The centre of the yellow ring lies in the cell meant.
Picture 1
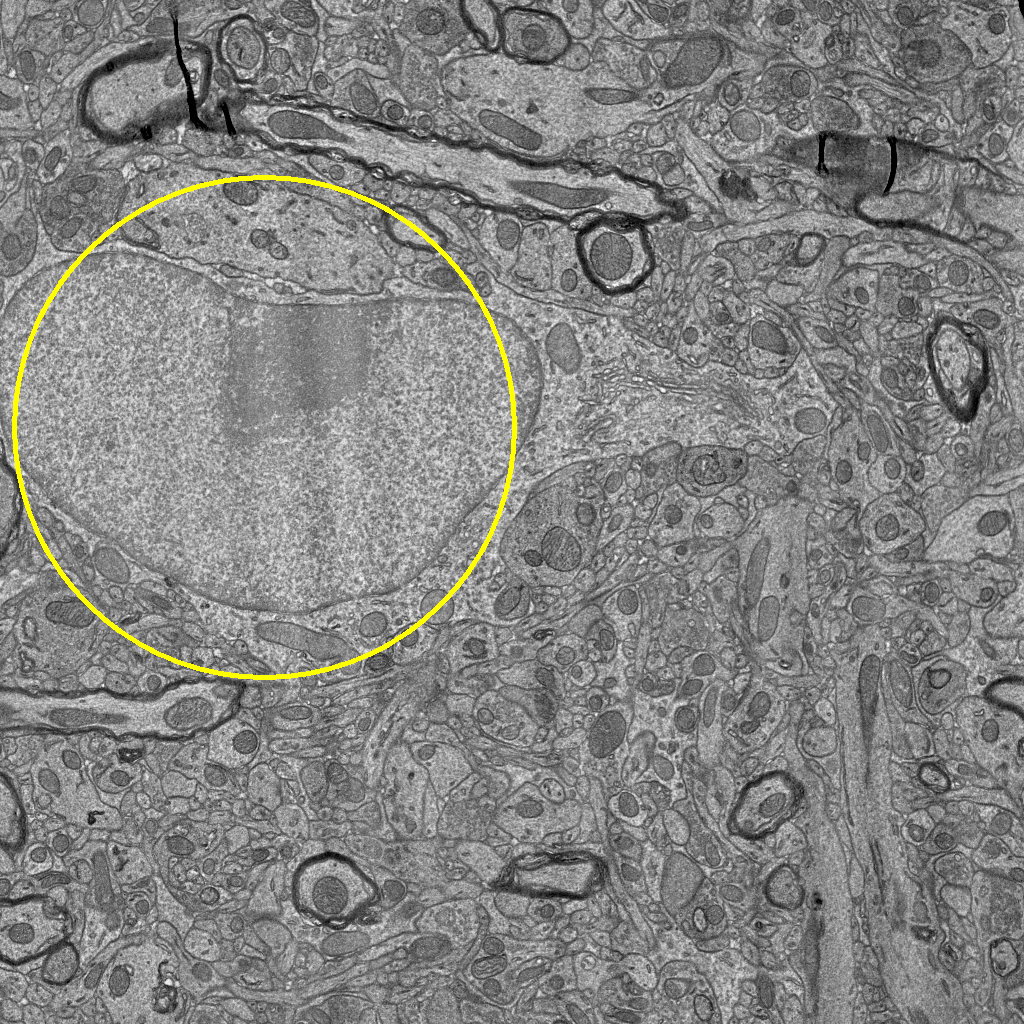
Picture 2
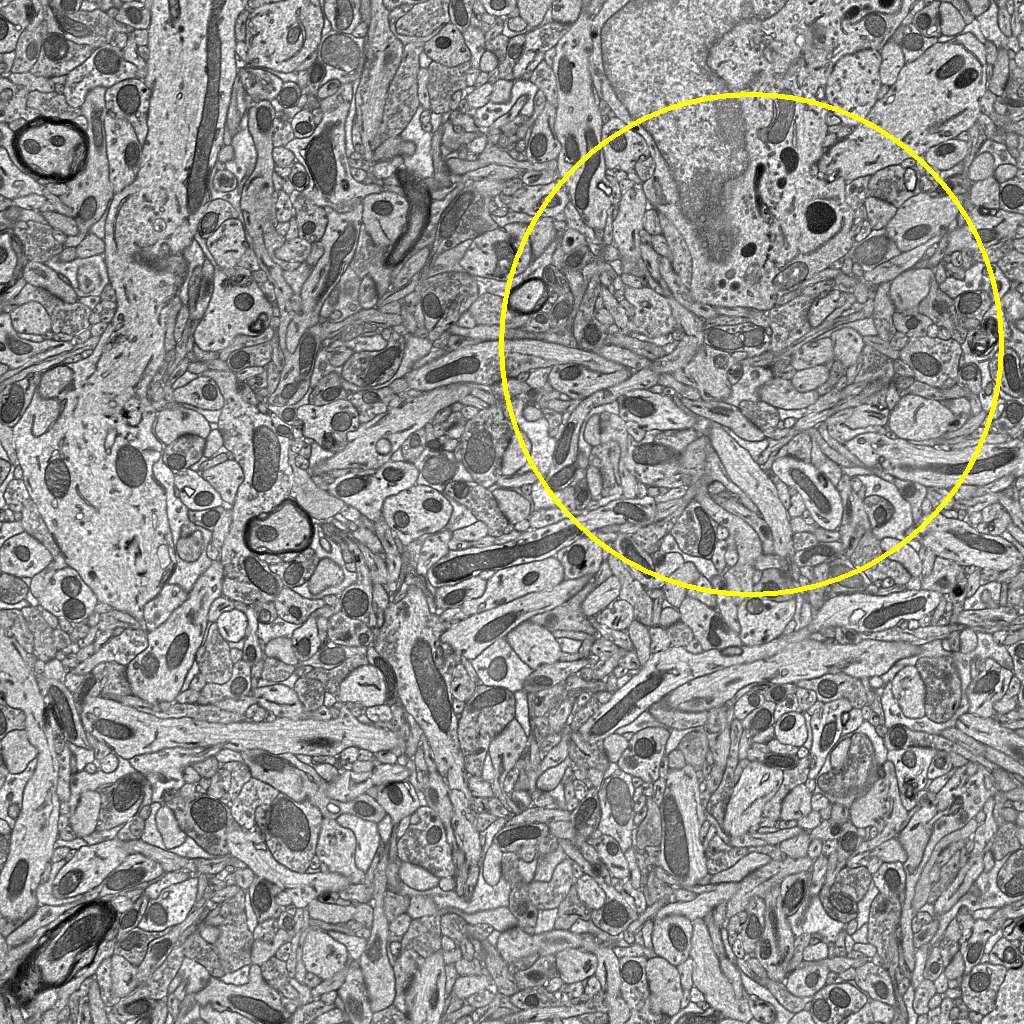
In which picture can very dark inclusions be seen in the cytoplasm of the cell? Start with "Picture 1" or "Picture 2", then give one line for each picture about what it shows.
Picture 2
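Picture 1: No dark dense bodies are seen in the cytoplasm.
Picture 2: One large, round, very dark body lies in the cytoplasm to the right of the darker zone.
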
